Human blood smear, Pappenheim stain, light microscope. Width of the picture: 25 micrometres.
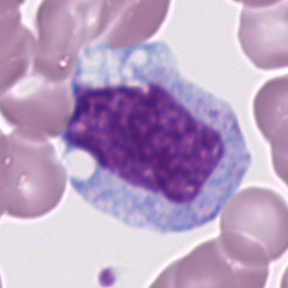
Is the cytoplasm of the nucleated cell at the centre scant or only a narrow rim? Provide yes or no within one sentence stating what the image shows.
No, rather than scant, the cytoplasm of the cell is plentiful.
